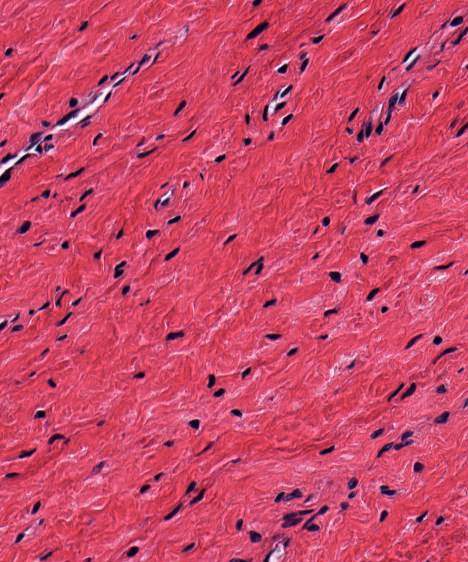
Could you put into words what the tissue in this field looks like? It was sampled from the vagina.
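Uniform, densely packed, strongly eosinophilic fibrous tissue fills the entire field. Its fine, wavy fibres run in roughly parallel streams diagonally from lower left to upper right. Small, dark, elongated nuclei lie mostly in line with the fibres.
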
